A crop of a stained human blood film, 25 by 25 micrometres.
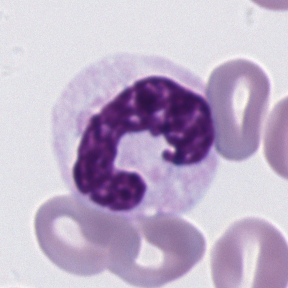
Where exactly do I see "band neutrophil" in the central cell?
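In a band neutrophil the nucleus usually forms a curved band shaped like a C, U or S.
Here the nucleus curves into a C whose opening faces the lower right, which goes with the name.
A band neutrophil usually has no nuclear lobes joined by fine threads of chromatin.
The nucleus in the picture is one continuous band, not split into lobes by thin strands. The cytoplasm is abundant and pale pinkish-lilac, holding fine, faint pinkish granules.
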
